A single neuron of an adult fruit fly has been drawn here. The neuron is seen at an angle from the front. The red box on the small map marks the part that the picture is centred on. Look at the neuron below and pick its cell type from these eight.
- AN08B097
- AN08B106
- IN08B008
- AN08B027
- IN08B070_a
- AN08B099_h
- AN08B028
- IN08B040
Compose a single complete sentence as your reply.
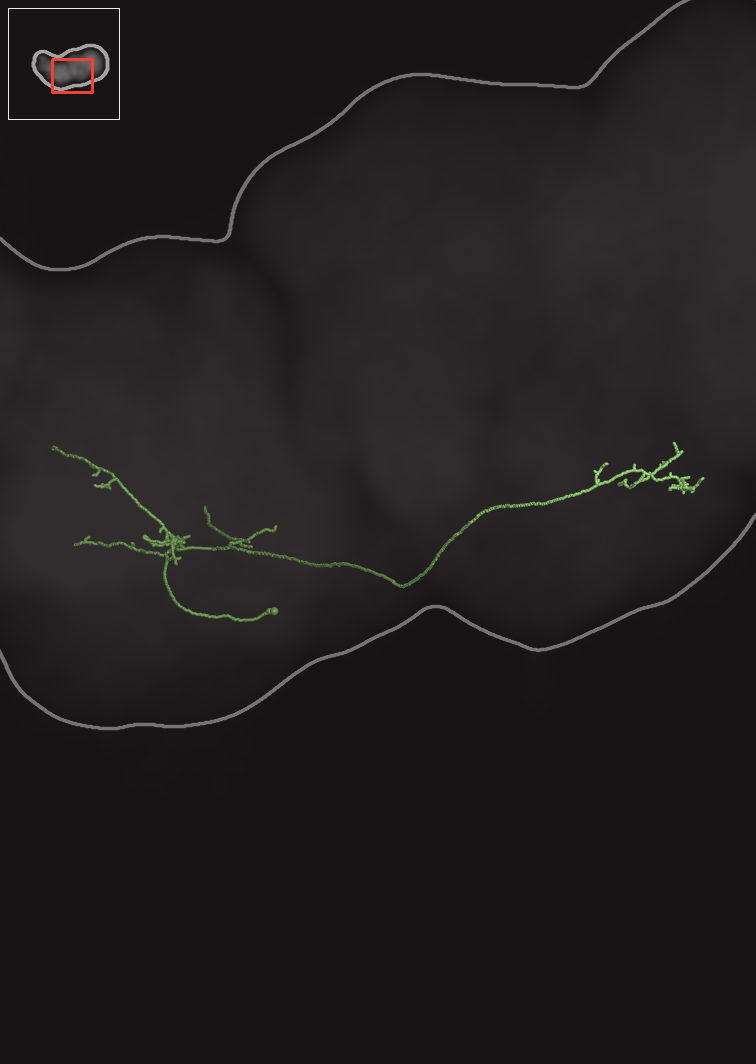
As for cell type, this neuron is AN08B106.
